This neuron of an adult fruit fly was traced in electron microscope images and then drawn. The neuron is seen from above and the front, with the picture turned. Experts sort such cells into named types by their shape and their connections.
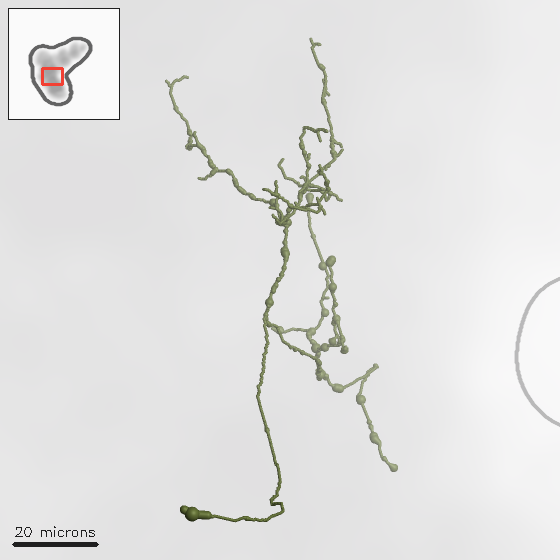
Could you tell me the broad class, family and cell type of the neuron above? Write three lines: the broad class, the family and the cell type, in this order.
central-brain intrinsic neuron
hemilineage SMPad2
IB004_a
